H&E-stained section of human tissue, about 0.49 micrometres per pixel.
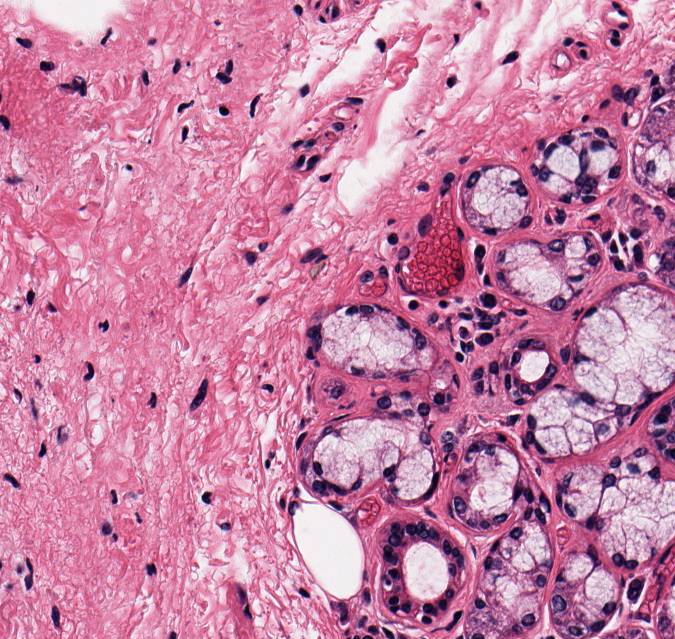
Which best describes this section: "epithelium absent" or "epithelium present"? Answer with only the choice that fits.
Epithelium present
